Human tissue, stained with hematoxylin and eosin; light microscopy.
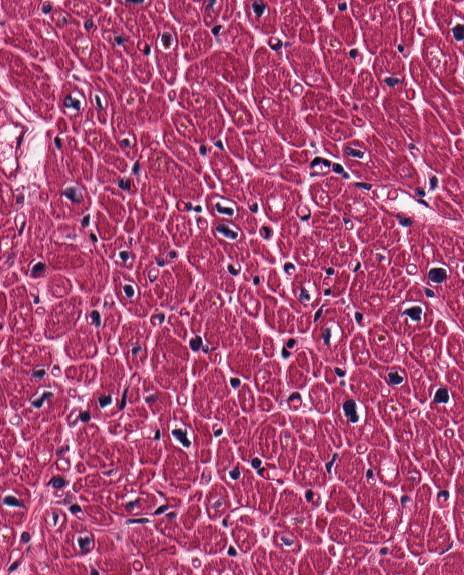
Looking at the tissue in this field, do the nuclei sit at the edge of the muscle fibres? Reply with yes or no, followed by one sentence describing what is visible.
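No. Many of the central nuclei are surrounded by a pale, clear halo of cytoplasm.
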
